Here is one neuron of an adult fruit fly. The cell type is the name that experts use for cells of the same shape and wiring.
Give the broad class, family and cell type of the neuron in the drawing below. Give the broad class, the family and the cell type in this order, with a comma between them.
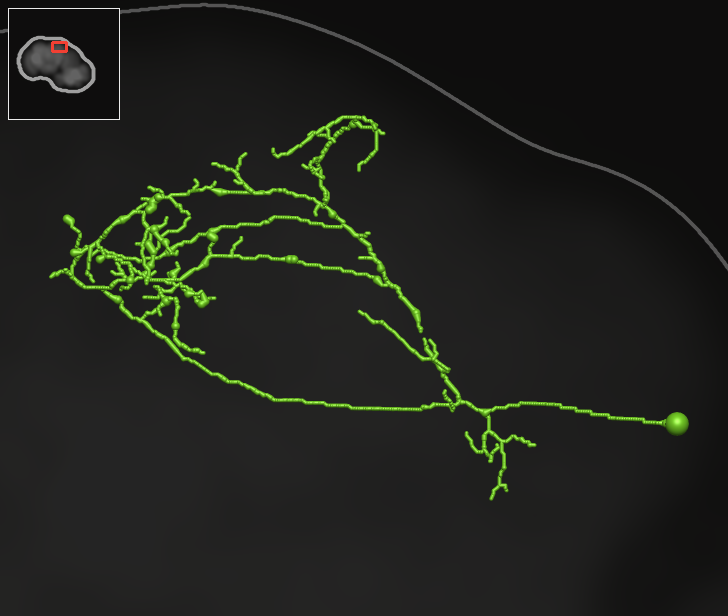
central-brain intrinsic neuron, hemilineage LHp2, CB3308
